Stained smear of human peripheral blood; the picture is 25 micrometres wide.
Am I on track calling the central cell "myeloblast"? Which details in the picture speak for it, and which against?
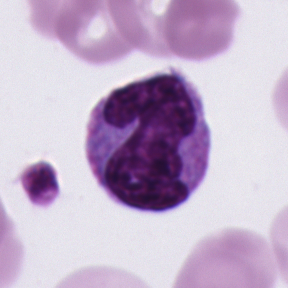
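Two features settle it: a deep notch cuts into the nucleus from the left side, and no nucleoli are visible.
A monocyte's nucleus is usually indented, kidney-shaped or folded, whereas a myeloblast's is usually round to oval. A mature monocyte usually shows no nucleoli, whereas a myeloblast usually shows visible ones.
Both features speak for monocyte and against myeloblast, so the name myeloblast does not fit; the cell is a monocyte. The chromatin is dark purple and coarsely clumped.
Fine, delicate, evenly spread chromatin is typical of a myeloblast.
The coarse clumping here therefore also counts against myeloblast. The nucleus fills most of the cell, and the cytoplasm is pale bluish-lilac. The outline is round and smooth, and the cell is about 12 micrometres across.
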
